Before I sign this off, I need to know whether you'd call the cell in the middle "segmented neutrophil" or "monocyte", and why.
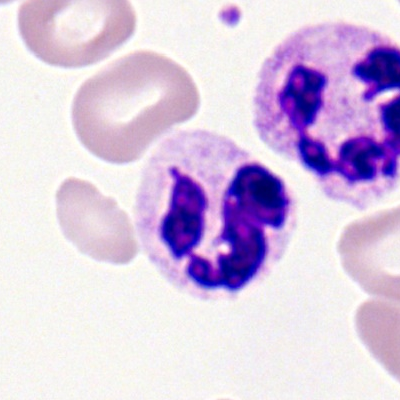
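It's a segmented neutrophil.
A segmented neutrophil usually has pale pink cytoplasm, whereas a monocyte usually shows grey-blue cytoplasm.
Here the cytoplasm is plentiful and pale pinkish-lilac, which fits the neutrophil rather than the grey-blue of a monocyte. It is also packed with fine, small lilac granules, the chromatin is dense, dark purple and coarsely clumped, and the outline is round with a smooth edge.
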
